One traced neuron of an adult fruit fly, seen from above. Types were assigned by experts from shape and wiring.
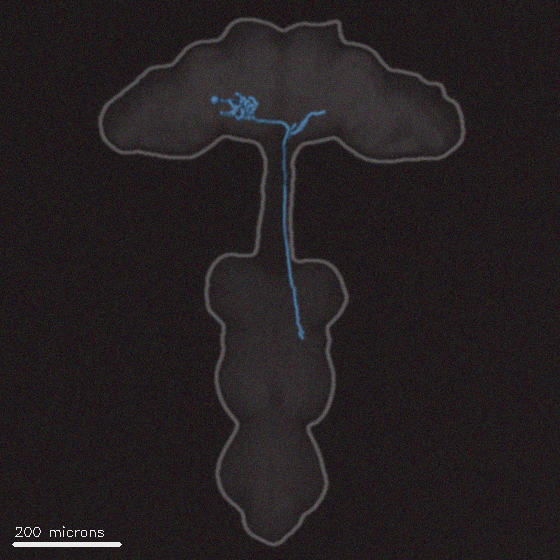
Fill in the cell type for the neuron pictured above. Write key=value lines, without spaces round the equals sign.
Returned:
cell_type=DNg07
